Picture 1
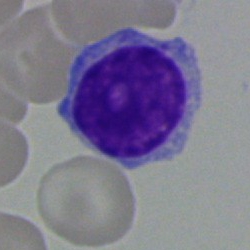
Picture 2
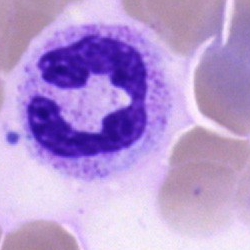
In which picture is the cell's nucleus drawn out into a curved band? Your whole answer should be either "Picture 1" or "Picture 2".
Picture 2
